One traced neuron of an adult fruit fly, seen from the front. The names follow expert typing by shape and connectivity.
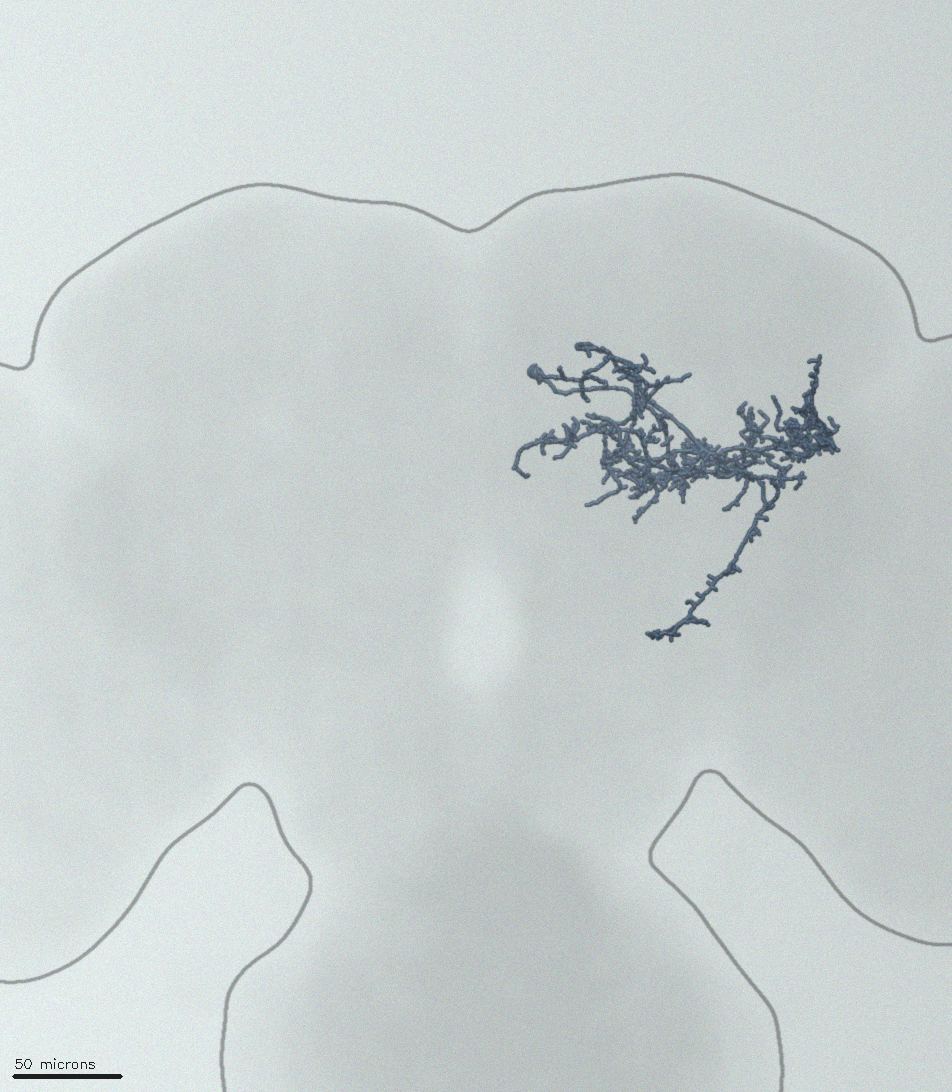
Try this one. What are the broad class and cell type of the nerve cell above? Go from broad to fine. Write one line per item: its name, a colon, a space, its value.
broad class: central-brain intrinsic neuron
cell type: CL151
